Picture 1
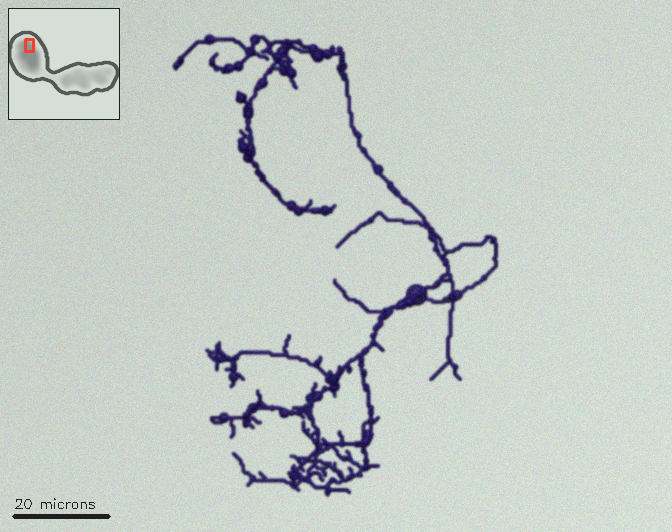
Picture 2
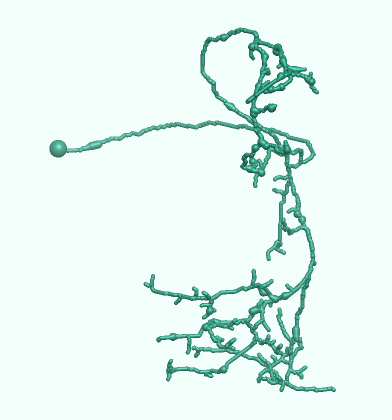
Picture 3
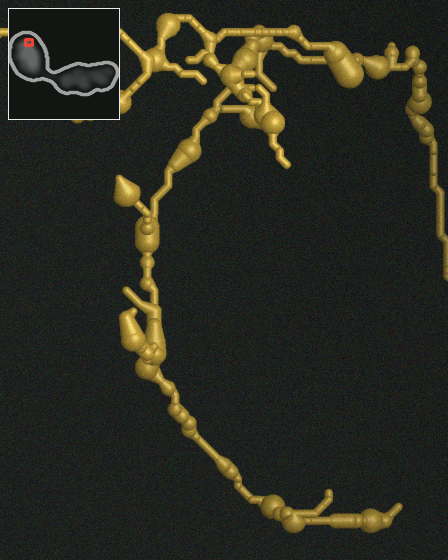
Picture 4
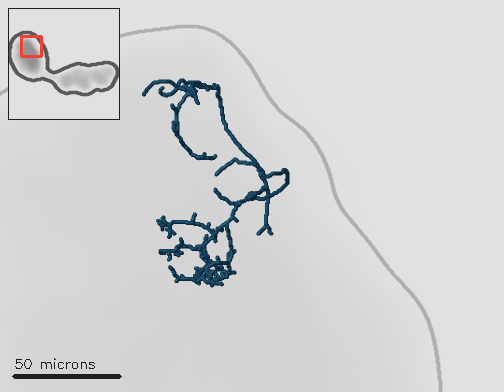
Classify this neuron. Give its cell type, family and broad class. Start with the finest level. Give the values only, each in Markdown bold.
**SLP275**, **hemilineage LHp2**, **central-brain intrinsic neuron**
